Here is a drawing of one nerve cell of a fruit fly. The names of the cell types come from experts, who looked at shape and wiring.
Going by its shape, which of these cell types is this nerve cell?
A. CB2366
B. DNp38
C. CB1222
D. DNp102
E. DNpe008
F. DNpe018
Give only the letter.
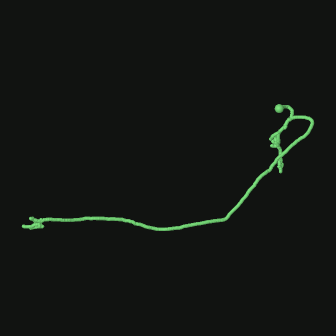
E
